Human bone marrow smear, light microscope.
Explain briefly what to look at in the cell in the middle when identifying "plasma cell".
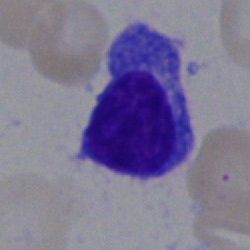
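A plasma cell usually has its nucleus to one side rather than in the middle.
Check one: the large nucleus here fills the lower left part of the cell, off centre, which fits. Check two: the cytoplasm is widest above and to the right of the nucleus and scant at its lower left edge, matching that one-sided placement.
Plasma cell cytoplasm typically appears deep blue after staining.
Check three: the cytoplasm here is deep blue, which fits as well. Last, a small separate blue fragment lies just off the upper right edge of the cell.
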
